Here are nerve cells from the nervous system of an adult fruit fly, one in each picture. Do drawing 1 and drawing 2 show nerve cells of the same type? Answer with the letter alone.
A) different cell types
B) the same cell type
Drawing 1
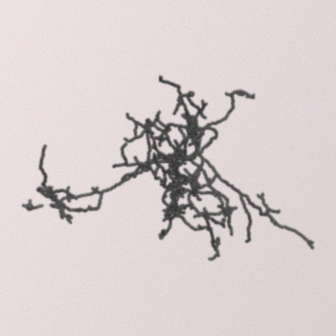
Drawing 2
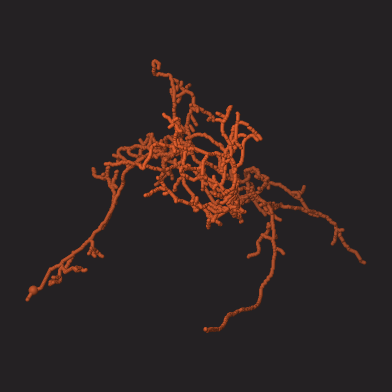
A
